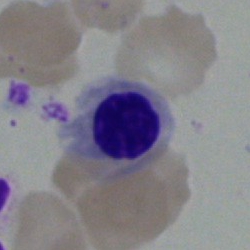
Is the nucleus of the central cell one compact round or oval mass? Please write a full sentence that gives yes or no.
Yes, the nucleus takes the form of a single compact round or oval mass.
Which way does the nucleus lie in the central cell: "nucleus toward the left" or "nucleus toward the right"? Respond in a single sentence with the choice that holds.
The nucleus is shifted toward the right of this cell.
